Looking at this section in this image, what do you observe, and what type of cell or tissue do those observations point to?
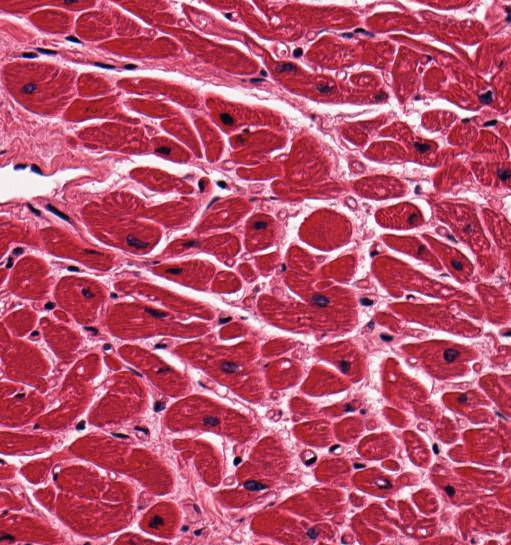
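Most muscle fibres are cut transversely or obliquely across the field, with bundles running in differing directions. Fibre profiles are irregular, from rounded to angular, not uniform polygons. Where a nucleus is shown, each muscle cell profile has a single, centrally placed one. Their cytoplasm is deeply eosinophilic throughout. This is the left ventricle of the heart.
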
